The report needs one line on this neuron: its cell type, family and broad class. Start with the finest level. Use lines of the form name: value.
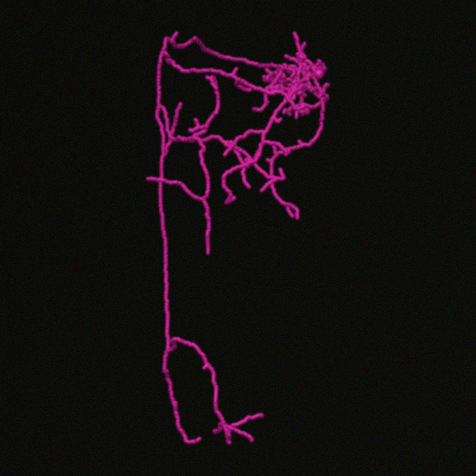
cell type: IN17A116
family: hemilineage 17A
broad class: nerve-cord intrinsic neuron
